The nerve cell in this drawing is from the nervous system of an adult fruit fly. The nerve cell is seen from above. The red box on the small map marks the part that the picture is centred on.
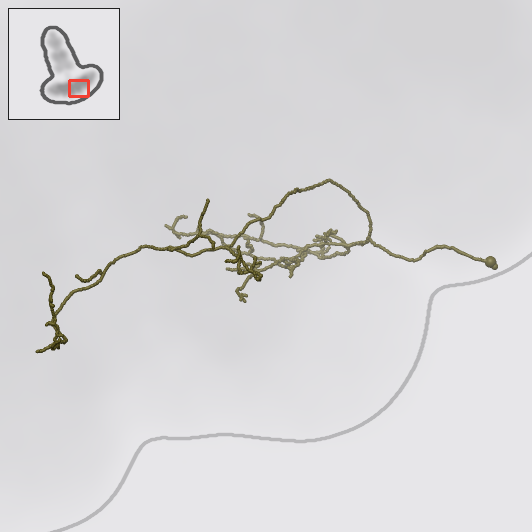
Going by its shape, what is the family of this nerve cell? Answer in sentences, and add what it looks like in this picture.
The family is hemilineage CREl1. Its broad class is central-brain intrinsic neuron. The cell body is on the right of the picture. As drawn here it is more than twice as wide as it is tall.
